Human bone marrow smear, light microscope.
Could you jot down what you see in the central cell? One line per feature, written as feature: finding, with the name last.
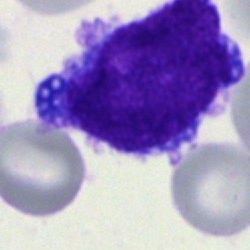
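Edge: ragged and irregular, not smooth and round
Projections: small pale lilac buds sticking out, clearest along the upper-left edge
Nucleus: very dark purple, filling most of the cell
Cytoplasm: scanty, only a narrow bluish margin and small bulges at the edges
So, identity: blast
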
